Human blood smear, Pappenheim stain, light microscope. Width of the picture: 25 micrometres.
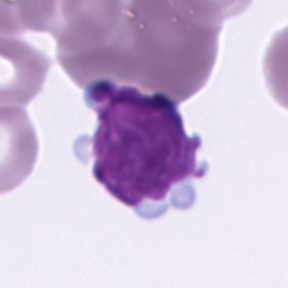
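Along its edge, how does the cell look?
Irregular and angular rather than smoothly round, with small round pale blue blebs sticking out from the lower and left edges.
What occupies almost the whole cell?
A dark purple nuclear mass, its chromatin marked by fine streaky, fold-like lines.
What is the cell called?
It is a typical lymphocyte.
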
